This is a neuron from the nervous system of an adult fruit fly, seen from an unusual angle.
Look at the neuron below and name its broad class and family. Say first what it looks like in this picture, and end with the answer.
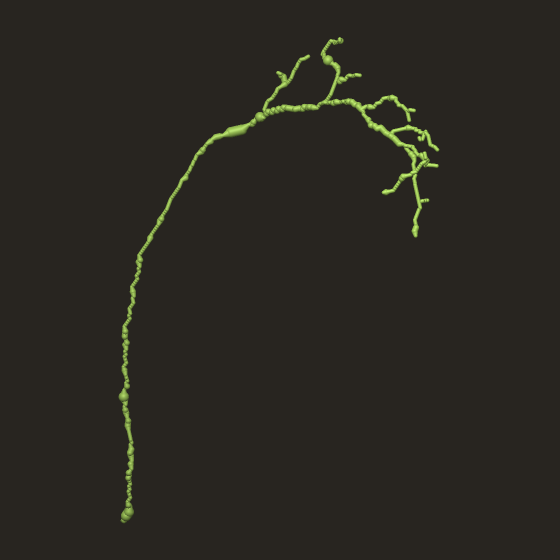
No cell body is drawn. In this view it is taller than it is wide. This is a sensory neuron entering the nerve cord. Its family is called class mechanosensory tactile.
